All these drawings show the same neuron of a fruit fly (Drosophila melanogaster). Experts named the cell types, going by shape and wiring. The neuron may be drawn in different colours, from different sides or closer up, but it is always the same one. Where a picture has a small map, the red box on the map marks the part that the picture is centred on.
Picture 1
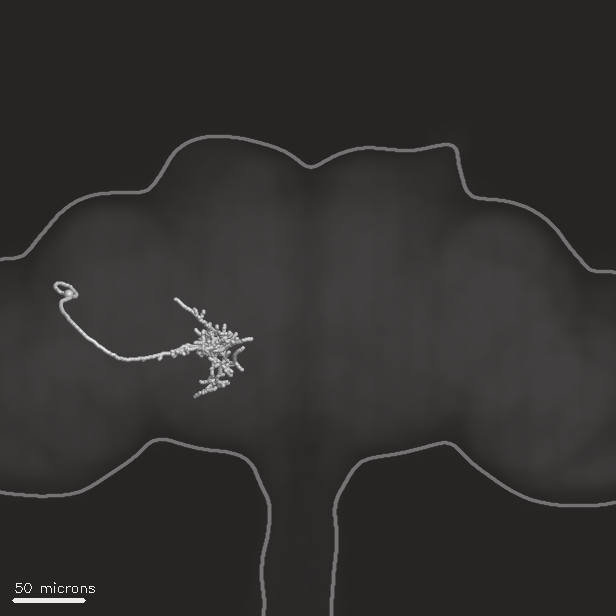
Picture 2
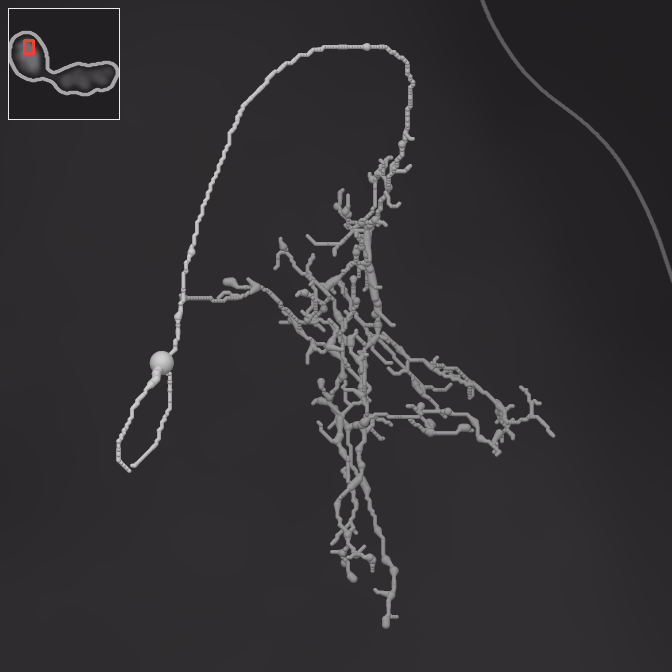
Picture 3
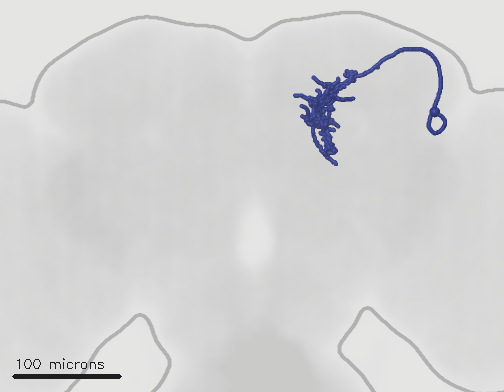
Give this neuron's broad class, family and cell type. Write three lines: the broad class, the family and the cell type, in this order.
central-brain intrinsic neuron
hemilineage SLPav2
CL013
